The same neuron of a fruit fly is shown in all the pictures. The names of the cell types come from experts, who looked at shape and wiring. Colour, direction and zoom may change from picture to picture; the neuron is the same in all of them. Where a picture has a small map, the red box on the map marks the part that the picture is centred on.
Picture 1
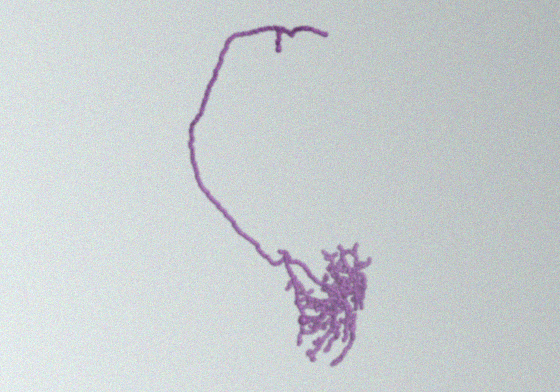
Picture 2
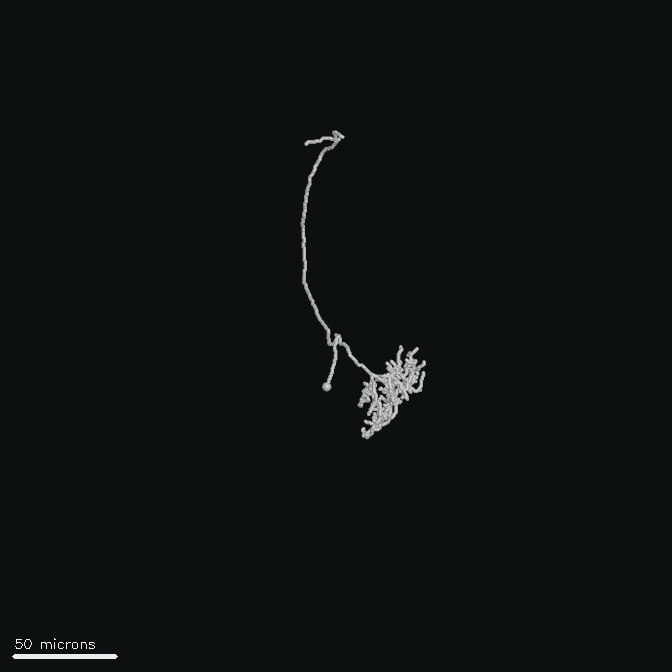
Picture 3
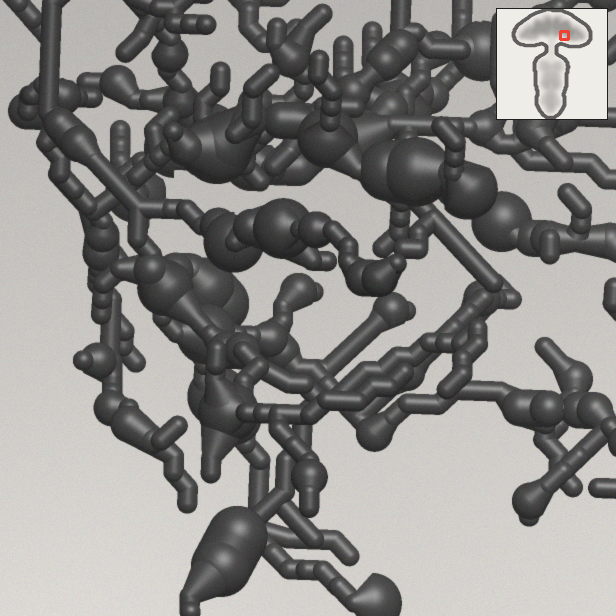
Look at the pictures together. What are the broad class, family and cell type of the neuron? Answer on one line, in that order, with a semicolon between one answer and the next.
visual projection neuron; LC; LC20b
